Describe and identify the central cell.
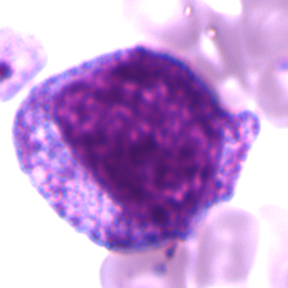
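The first thing I notice is an irregular outline, with a small rounded bulge on the right side. The nucleus lies off-centre, toward the upper right of the cell. Its chromatin is dark purple and clumped, with small paler patches showing between the clumps. Fine purple granules fill the cytoplasm, set on a pale bluish-lilac background. This is a promyelocyte.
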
